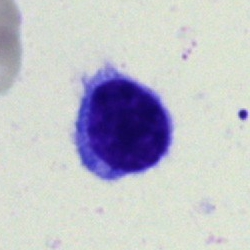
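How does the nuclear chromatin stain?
A dense dark purple.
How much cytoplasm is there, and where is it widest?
Scant, only a narrow rim around the nucleus, widest on the left and lower-left side.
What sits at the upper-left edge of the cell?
Small ragged projections.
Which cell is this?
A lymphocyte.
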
